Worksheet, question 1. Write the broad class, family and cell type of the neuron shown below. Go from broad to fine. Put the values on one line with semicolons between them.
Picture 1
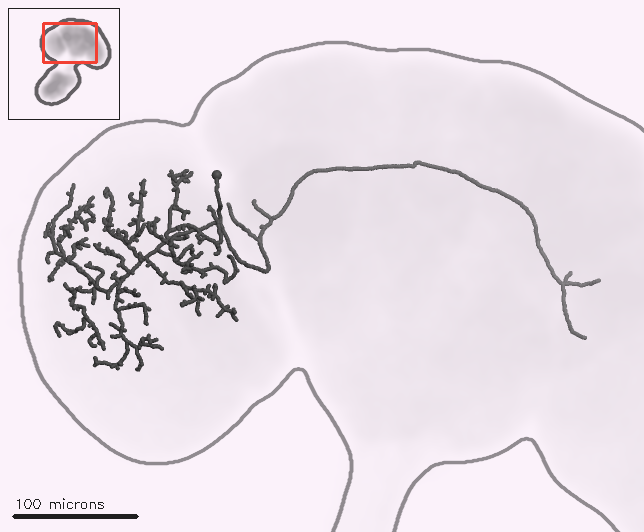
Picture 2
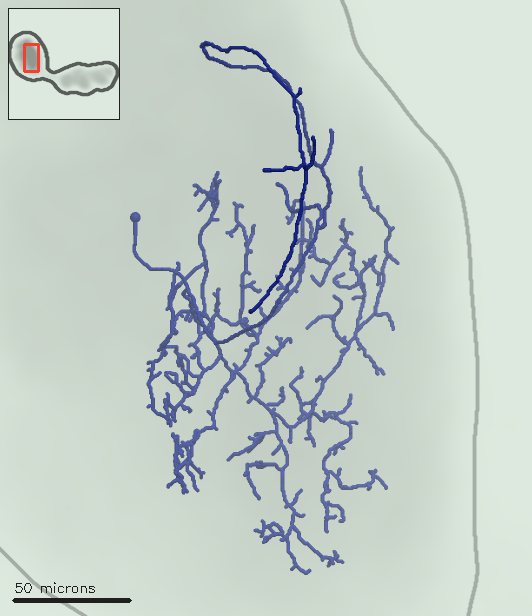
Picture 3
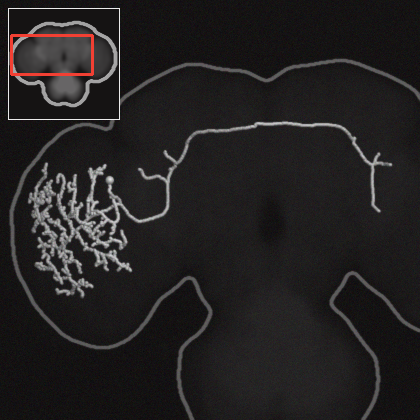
visual projection neuron; MeVPLo; MeVPLo2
